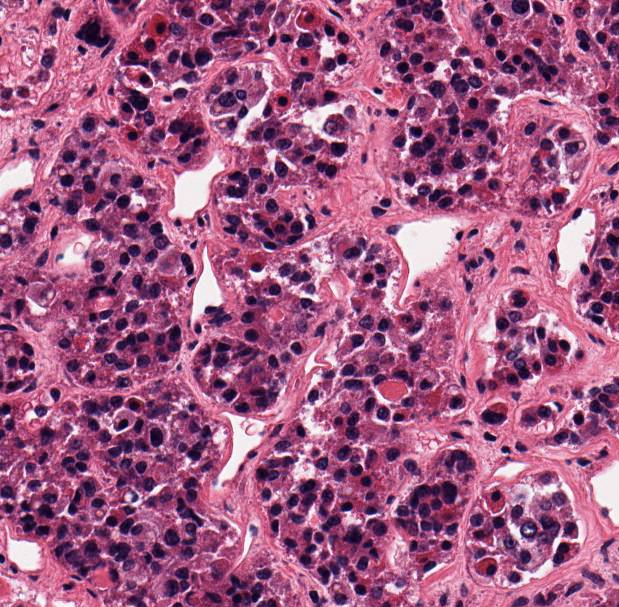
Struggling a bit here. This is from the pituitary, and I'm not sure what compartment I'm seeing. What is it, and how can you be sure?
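That's pars distalis. Its cells sit in rounded nests throughout the field, divided by thin pink collagen septa carrying elongated nuclei.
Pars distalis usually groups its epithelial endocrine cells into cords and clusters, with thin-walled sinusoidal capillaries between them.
Irregular empty white spaces lie scattered in the septa between nests. Some cells also hold round, bright red, glassy globules in their cytoplasm, one standing out just right of centre.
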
